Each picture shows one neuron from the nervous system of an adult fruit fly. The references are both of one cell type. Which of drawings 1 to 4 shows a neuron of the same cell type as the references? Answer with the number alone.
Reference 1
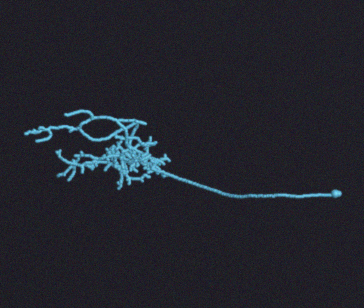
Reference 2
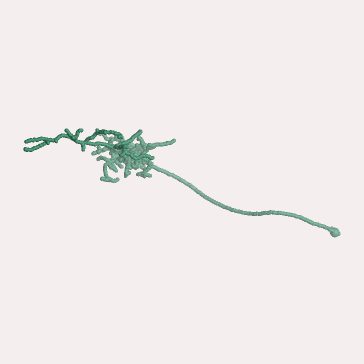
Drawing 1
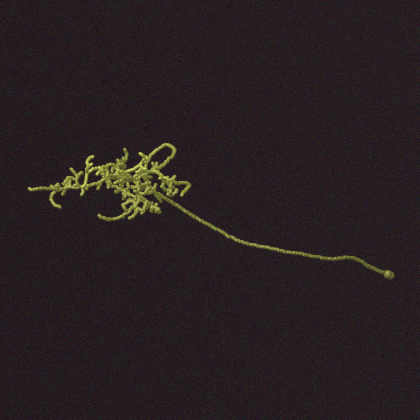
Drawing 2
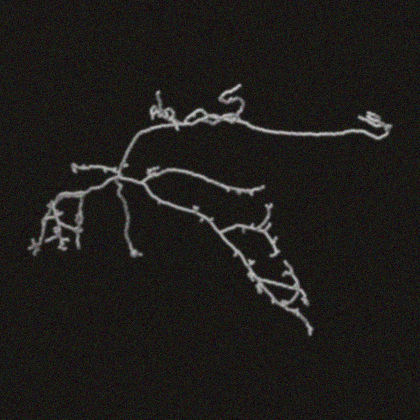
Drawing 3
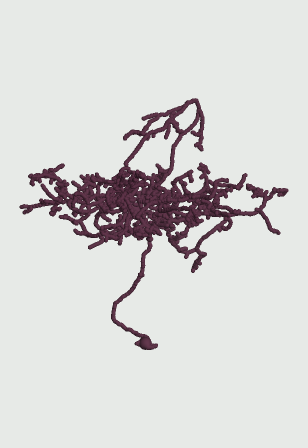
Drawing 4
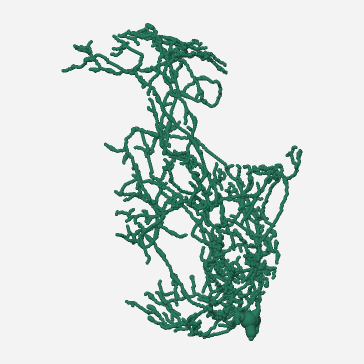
1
